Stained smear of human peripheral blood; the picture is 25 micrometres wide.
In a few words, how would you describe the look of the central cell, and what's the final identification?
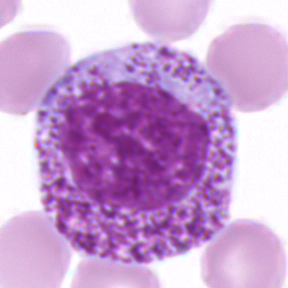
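Let's start with the nucleus: its chromatin is a purple network with paler gaps, not a uniformly dark mass. Now look around it, where the band of cytoplasm is broader below the nucleus than above and is crowded with coarse dark reddish-purple granules. At the upper right of the nucleus you'll find a paler patch with fewer granules. This cell is a myelocyte.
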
